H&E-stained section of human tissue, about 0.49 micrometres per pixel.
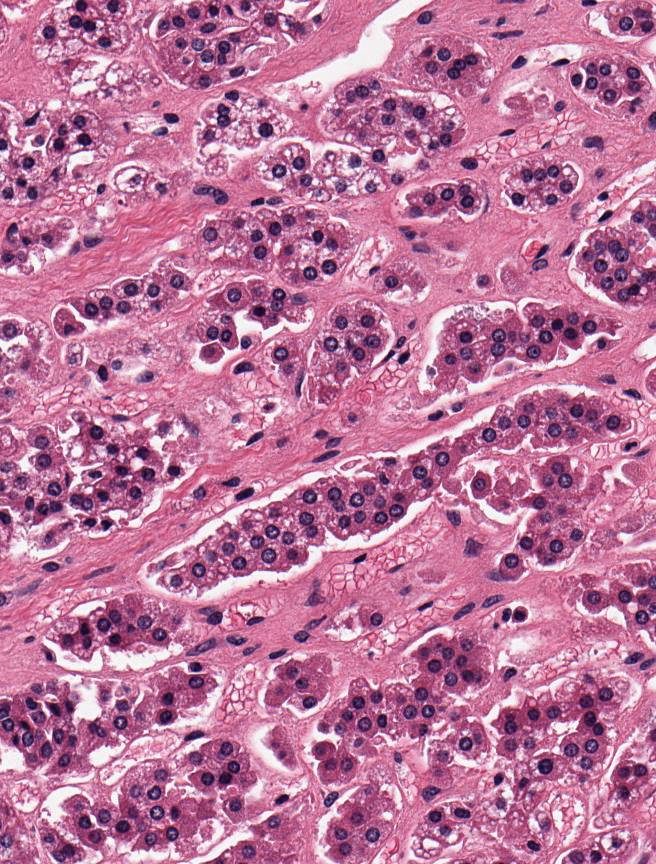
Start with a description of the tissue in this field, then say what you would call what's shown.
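Nest cells are polygonal, with plenty of cytoplasm. Their nuclei are round, dark, fairly uniform in size, mostly central. Many cells have pale, finely vacuolated cytoplasm; others denser granular pink. Scattered elongated dark nuclei in the stromal bands lie parallel to the collagen fibres. That's adrenal gland.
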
